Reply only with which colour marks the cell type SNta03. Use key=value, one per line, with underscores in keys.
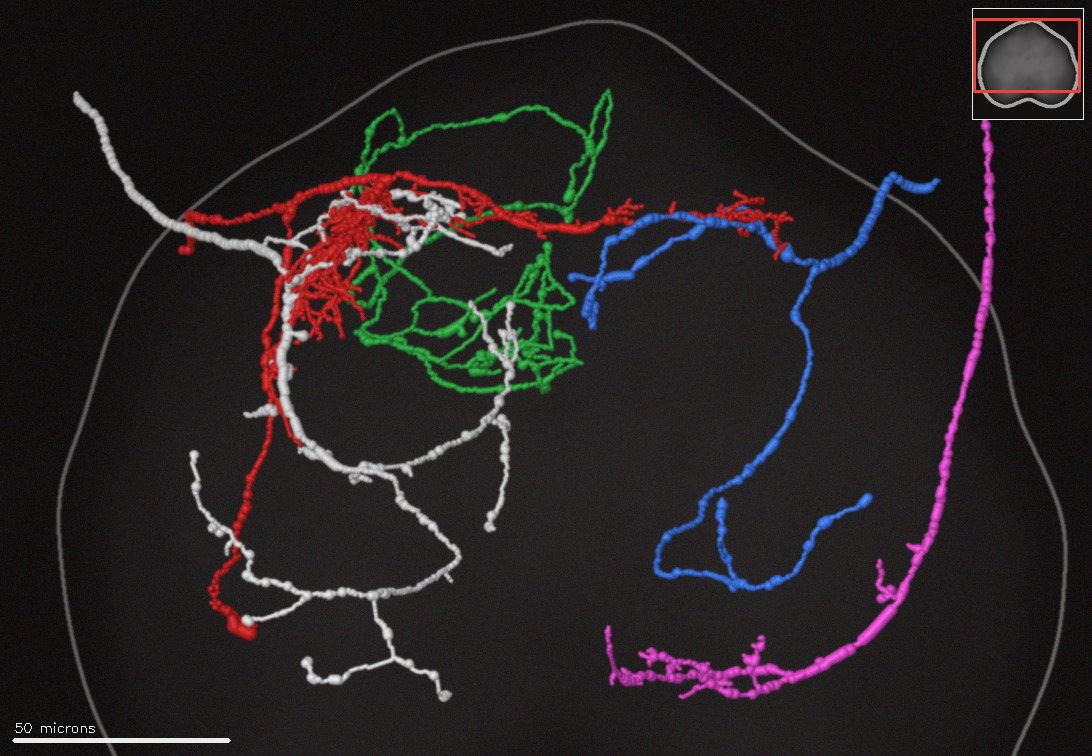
colour=red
